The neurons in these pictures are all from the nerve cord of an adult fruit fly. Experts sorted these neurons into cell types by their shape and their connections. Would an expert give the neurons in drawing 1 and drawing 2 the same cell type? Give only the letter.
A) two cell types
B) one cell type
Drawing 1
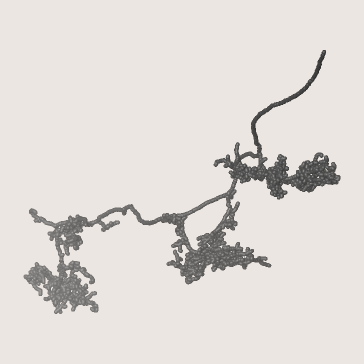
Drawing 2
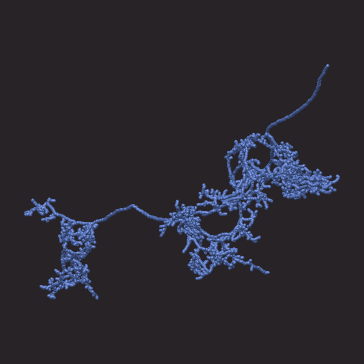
B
